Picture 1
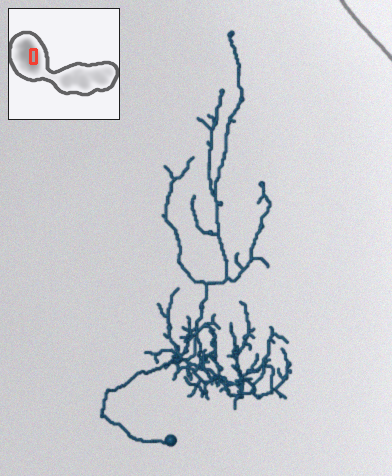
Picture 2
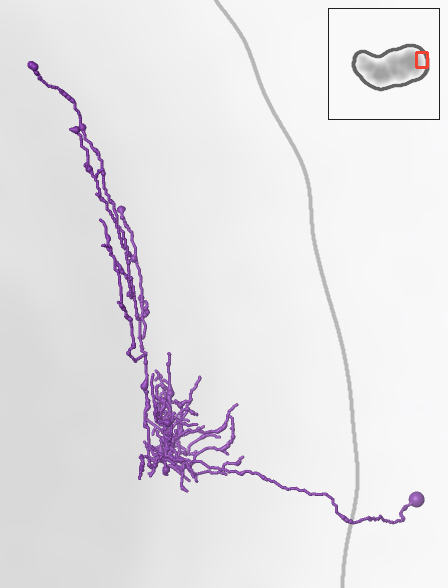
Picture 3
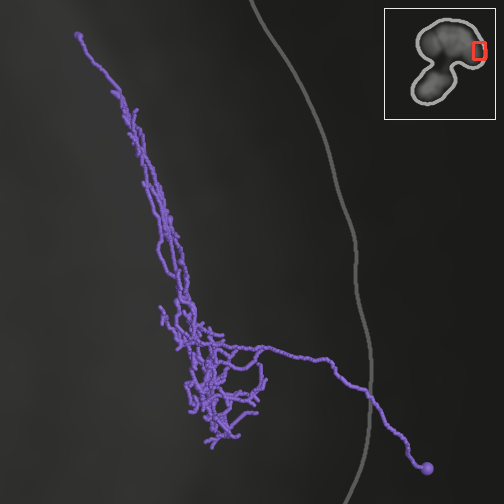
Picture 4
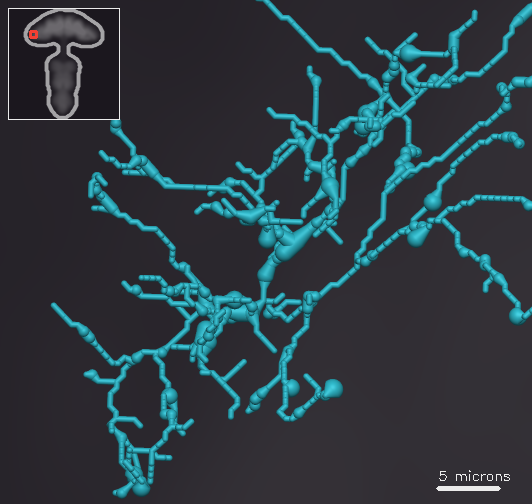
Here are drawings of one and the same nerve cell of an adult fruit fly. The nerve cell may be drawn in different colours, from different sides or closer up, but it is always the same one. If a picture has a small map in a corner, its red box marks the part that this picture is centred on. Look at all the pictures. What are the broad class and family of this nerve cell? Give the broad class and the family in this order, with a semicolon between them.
optic-lobe intrinsic neuron; Cm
